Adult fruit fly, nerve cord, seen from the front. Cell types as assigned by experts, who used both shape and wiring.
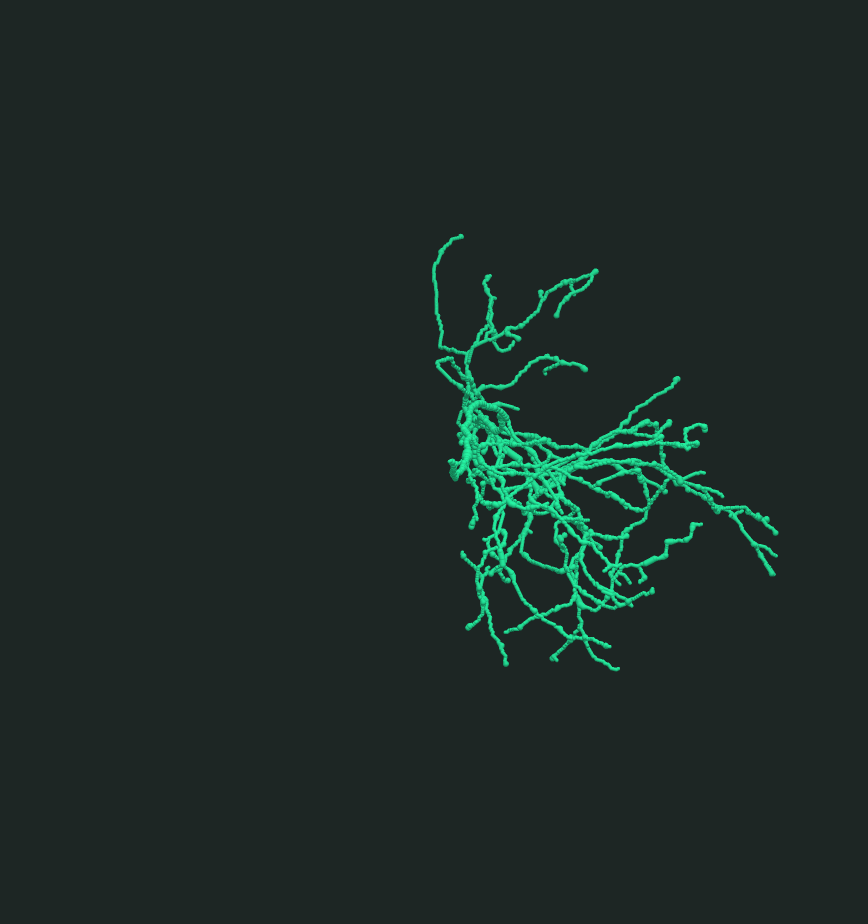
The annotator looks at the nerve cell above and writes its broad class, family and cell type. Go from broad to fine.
descending neuron; DNp; DNp34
